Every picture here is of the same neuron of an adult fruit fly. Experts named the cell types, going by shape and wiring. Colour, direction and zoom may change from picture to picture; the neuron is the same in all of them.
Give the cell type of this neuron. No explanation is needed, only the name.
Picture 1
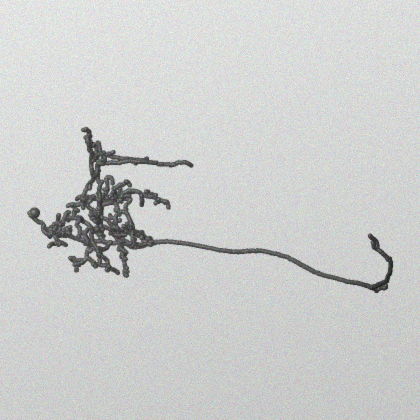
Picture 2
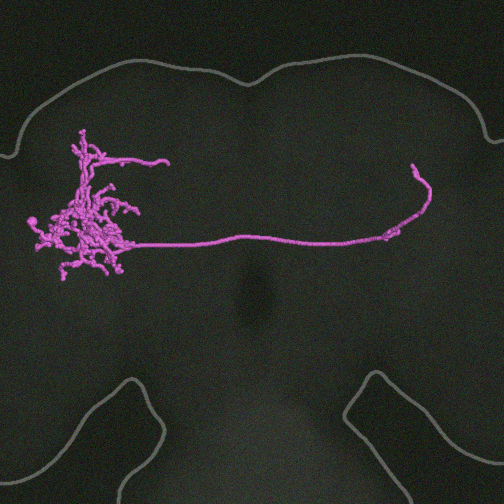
AVLP279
